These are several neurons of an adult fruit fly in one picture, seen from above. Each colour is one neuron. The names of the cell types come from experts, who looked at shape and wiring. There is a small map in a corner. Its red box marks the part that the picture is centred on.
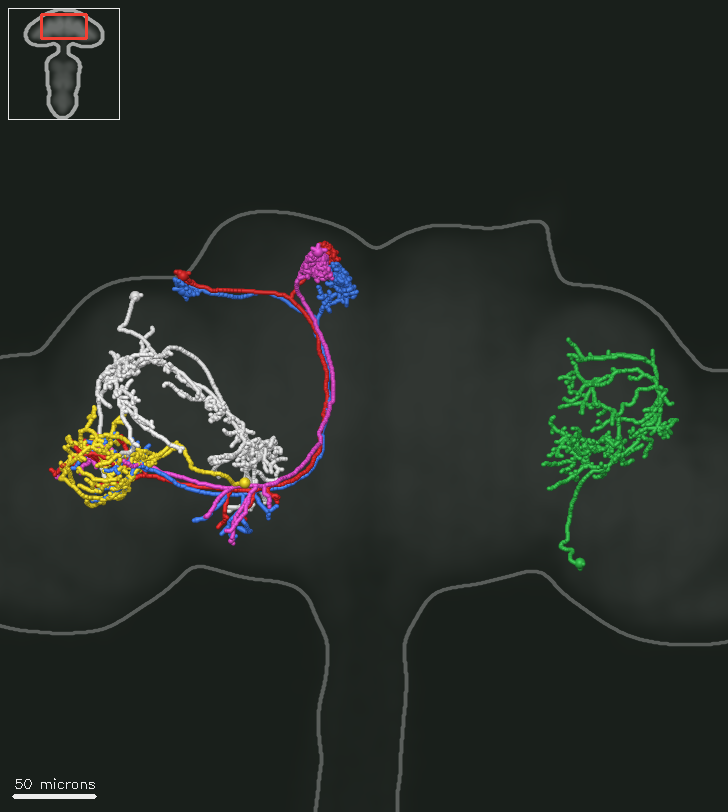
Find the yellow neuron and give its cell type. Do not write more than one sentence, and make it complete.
The cell type LHPD4a2 includes this neuron.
